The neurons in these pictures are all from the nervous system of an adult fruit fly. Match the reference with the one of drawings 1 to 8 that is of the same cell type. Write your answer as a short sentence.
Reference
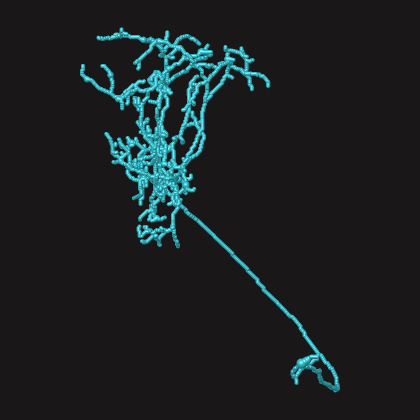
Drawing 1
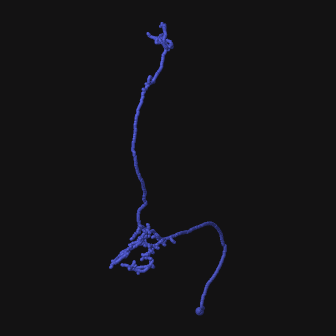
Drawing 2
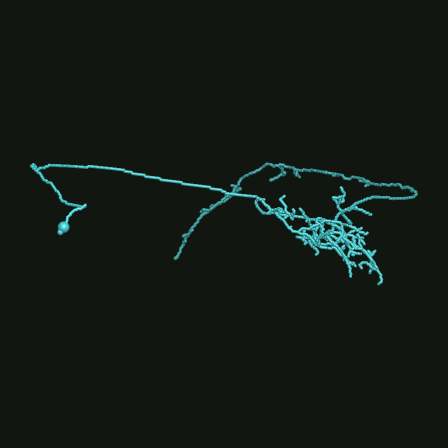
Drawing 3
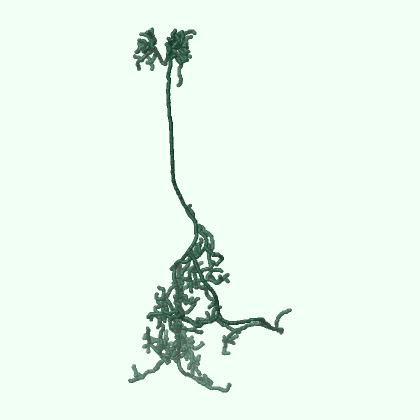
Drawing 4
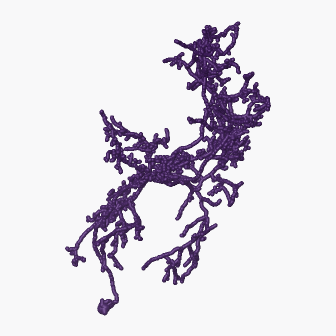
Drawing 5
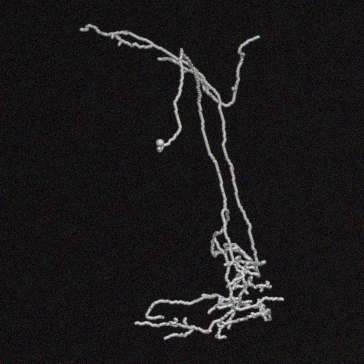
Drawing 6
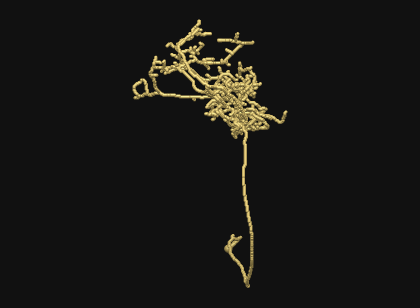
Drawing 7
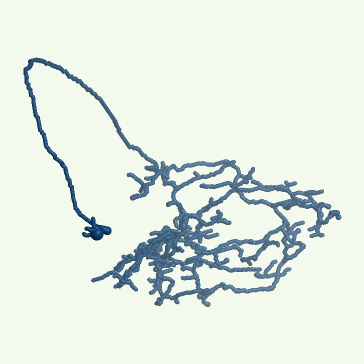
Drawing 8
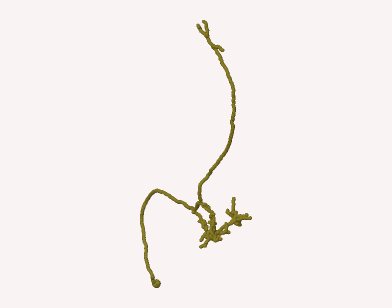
Drawing 6 is of the same cell type.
